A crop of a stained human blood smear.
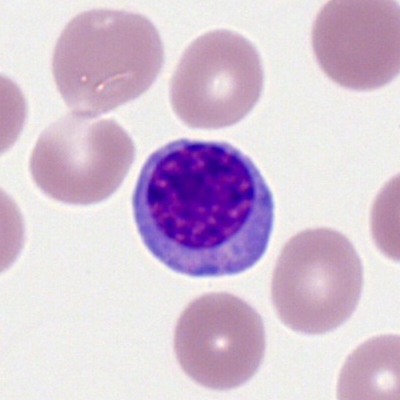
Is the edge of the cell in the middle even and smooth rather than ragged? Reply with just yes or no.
Yes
